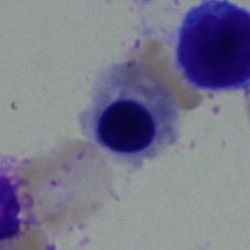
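Erythroblast, its outline irregular and ragged rather than smoothly round. The chromatin is dense, staining an almost even dark purple throughout. Looking closely, I can find no nucleolus in the nucleus. The cytoplasm is at its widest above the nucleus.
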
